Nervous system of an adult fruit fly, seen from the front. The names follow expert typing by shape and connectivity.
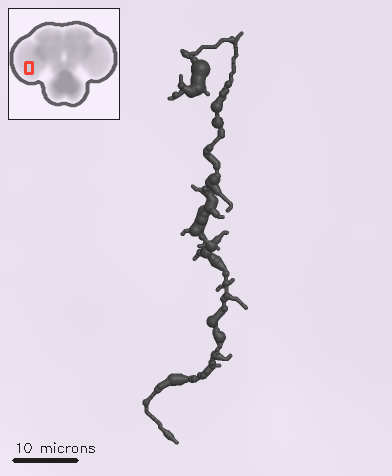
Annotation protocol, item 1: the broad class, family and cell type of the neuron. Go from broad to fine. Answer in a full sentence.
An optic-lobe intrinsic neuron of the Dm family, type Dm3a.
